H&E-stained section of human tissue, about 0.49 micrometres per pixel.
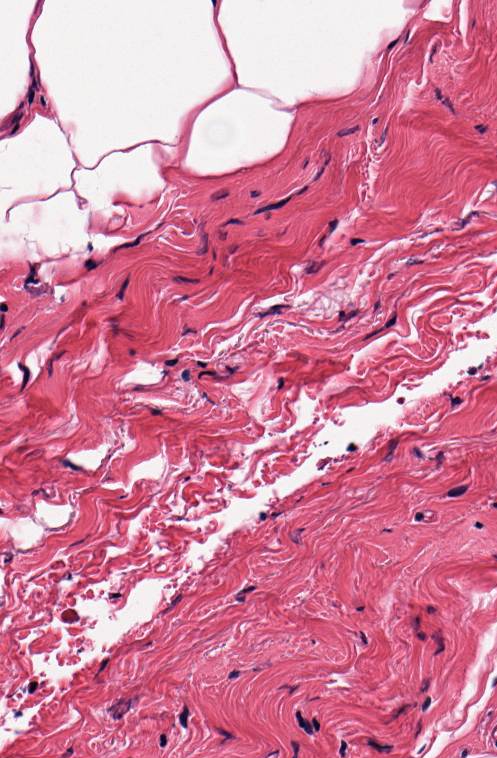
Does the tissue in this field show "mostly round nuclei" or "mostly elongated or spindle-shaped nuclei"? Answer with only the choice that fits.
Mostly elongated or spindle-shaped nuclei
